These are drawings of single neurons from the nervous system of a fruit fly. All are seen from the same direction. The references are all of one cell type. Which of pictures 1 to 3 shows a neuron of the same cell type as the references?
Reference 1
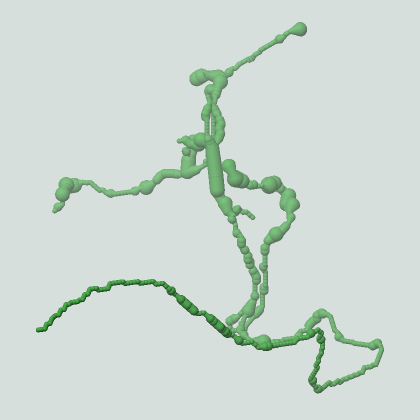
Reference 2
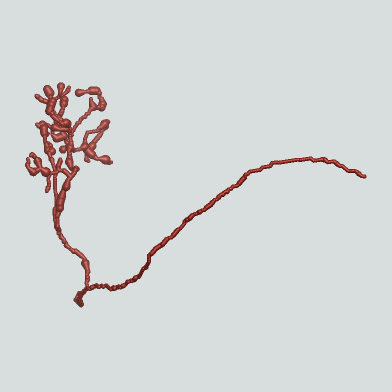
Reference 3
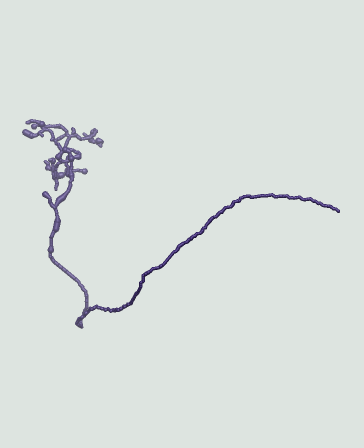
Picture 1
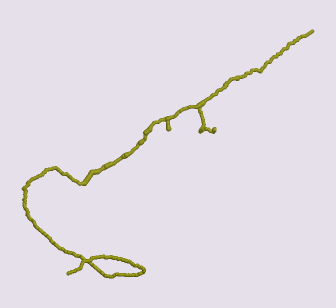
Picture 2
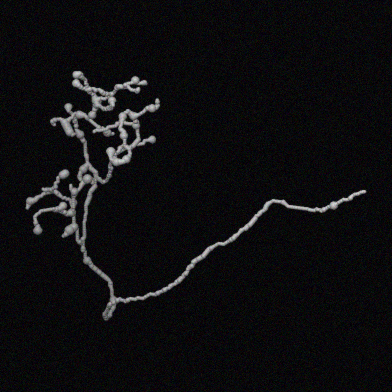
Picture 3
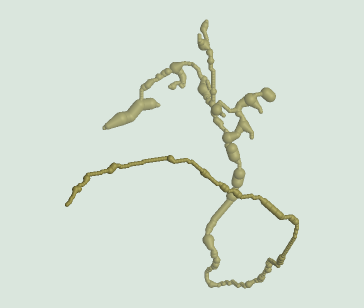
3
